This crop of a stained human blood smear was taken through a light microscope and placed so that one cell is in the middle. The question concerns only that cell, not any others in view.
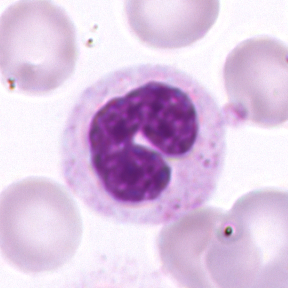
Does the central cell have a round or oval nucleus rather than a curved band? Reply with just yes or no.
No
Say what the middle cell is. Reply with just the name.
band neutrophil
